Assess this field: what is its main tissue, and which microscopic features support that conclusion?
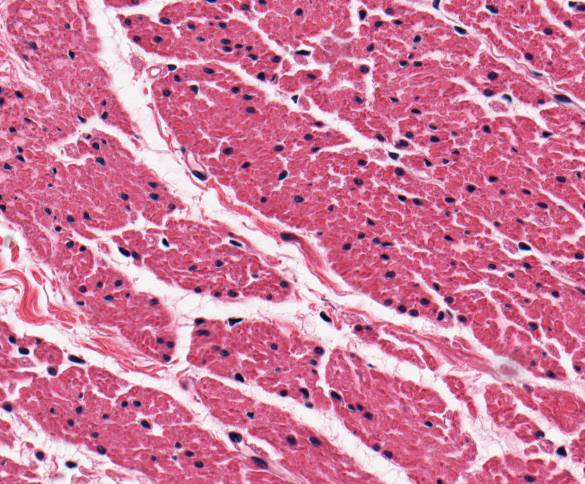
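Smooth muscle, this one: fibres grouped in bundles, split by white clefts running mostly from upper left to lower right. Most of the nuclei sit centrally in the fibre profiles, not at their edges.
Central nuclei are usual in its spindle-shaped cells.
The clefts carry only sparse, thin strands of connective tissue, and there's wavy pink collagen over at the left edge.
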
